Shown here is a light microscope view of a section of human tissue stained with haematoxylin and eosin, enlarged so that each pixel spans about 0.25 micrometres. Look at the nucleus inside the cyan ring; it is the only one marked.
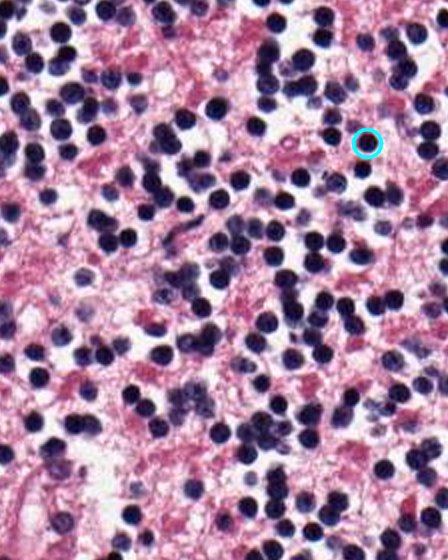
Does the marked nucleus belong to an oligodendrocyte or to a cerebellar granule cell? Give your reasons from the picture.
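This is a cerebellar granule cell. The nucleus is round with a smooth outline and is about the same size as the many dark nuclei around it. Almost no cytoplasm can be seen; the nucleus is bordered only by a thin pale rim before the pink surroundings begin. It lies among many closely scattered, similar round dark nuclei set in a pink, finely stranded background.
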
